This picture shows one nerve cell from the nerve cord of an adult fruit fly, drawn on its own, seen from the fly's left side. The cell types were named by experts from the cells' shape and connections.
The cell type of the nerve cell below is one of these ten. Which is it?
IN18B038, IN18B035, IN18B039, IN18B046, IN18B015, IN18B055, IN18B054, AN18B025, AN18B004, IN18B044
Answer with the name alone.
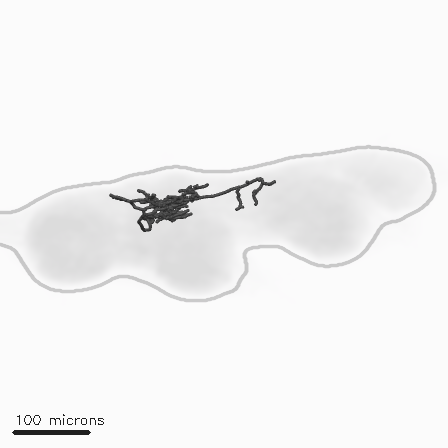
IN18B039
